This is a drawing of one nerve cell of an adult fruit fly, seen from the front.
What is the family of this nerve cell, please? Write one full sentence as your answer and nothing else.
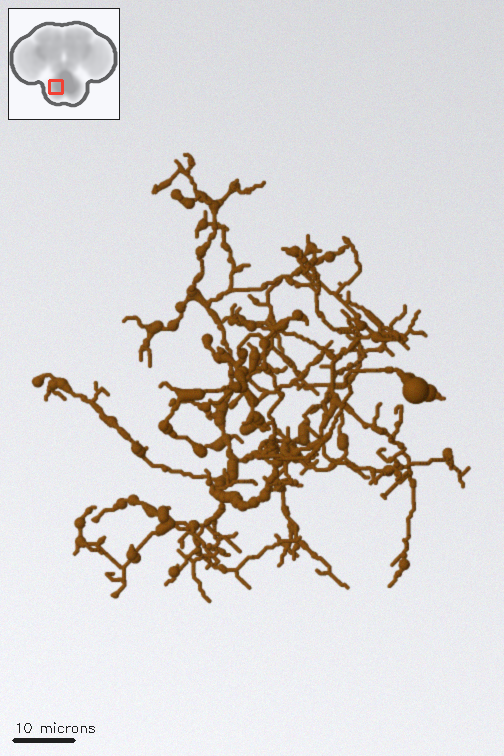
The family designation of this nerve cell is hemilineage 16B.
